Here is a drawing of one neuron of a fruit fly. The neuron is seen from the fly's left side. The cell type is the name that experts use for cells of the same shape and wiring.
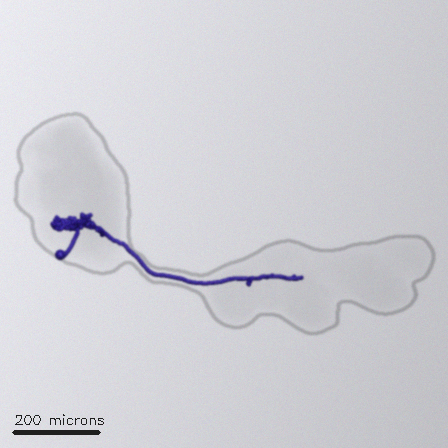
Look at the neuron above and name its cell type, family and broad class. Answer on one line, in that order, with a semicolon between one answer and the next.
DNg106; hemilineage MX3; descending neuron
